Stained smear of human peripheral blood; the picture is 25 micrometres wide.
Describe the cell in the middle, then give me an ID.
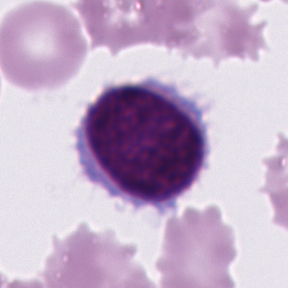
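You've got a smooth oval nucleus here, with no notch or indentation, about 11 by 9 micrometres. Its chromatin is dark purple and densely packed throughout. A narrow pale blue rim of cytoplasm goes around it, widest on the lower left side. The whole cell is about 12 micrometres across, and the nucleus fills about 80% of its area. It's a hairy cell.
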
